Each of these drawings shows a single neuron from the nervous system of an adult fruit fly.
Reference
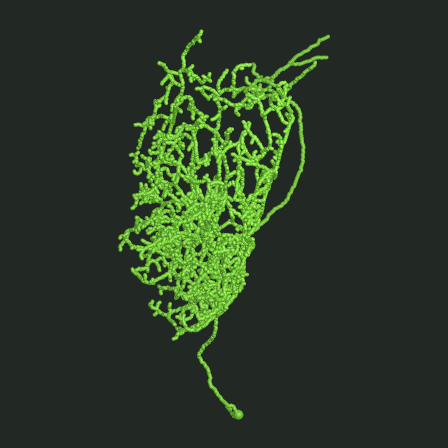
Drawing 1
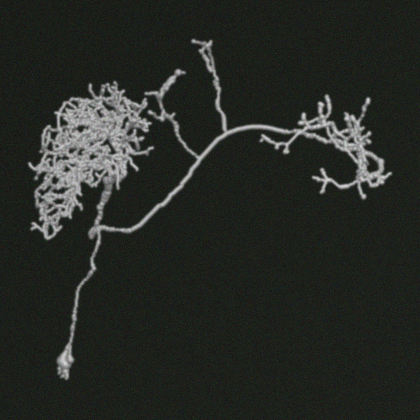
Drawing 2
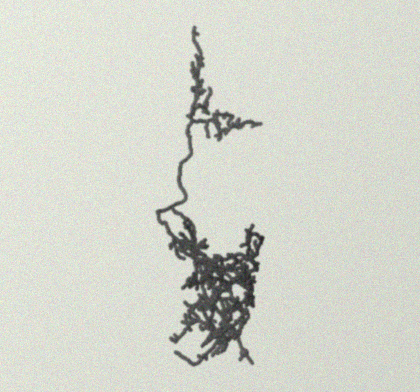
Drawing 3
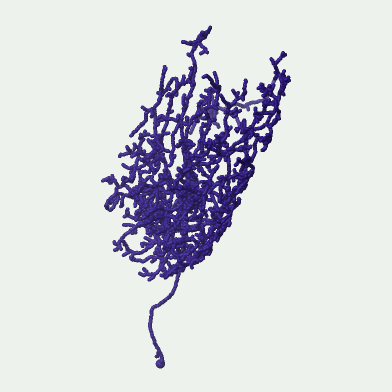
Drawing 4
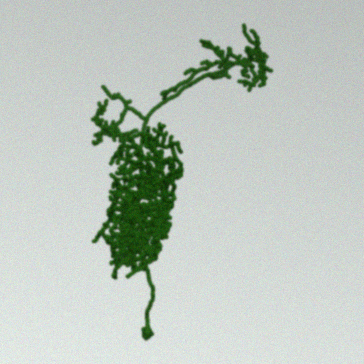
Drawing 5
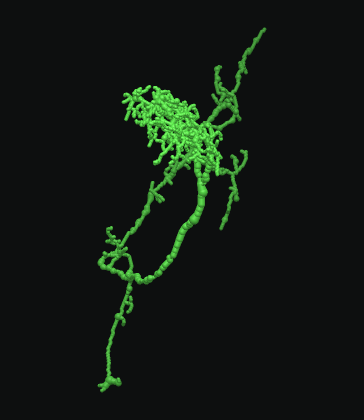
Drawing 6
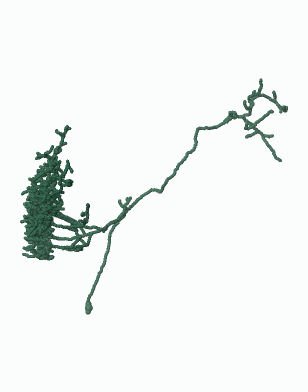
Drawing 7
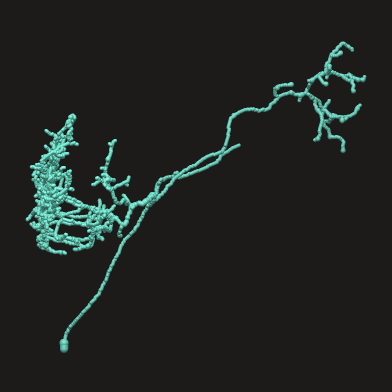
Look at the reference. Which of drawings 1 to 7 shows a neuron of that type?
Drawing 3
